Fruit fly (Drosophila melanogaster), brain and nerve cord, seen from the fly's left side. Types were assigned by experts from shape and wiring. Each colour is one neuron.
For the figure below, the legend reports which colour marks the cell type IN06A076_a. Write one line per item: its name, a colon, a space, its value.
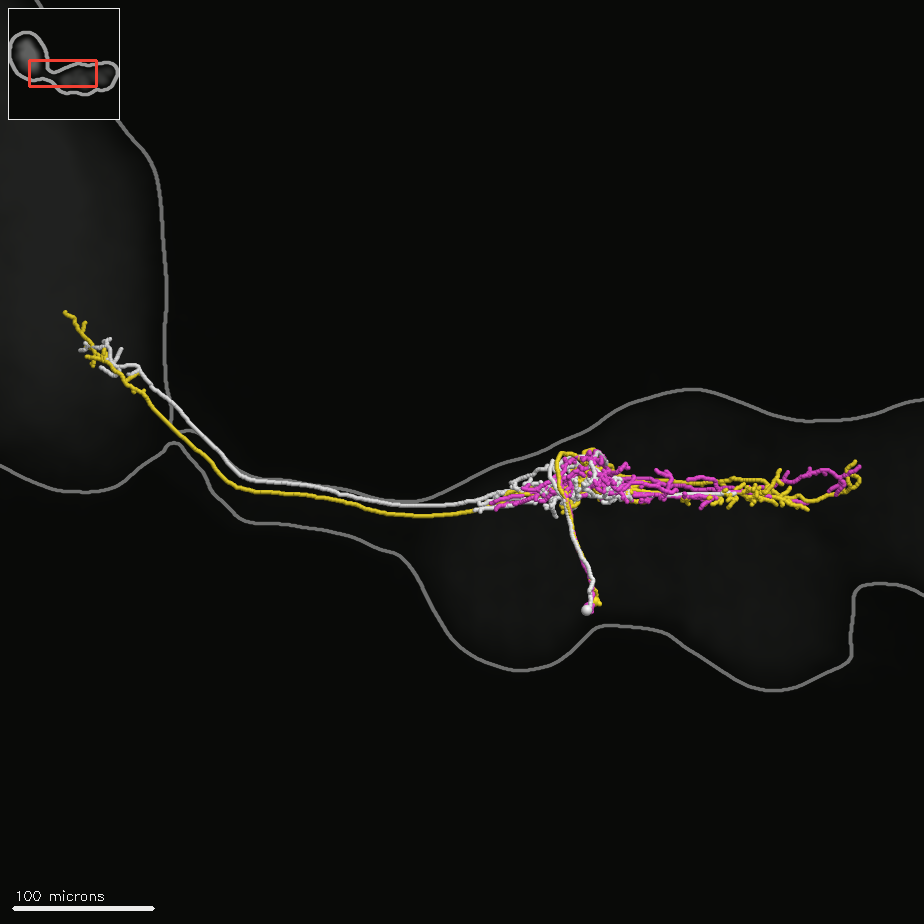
colour: magenta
